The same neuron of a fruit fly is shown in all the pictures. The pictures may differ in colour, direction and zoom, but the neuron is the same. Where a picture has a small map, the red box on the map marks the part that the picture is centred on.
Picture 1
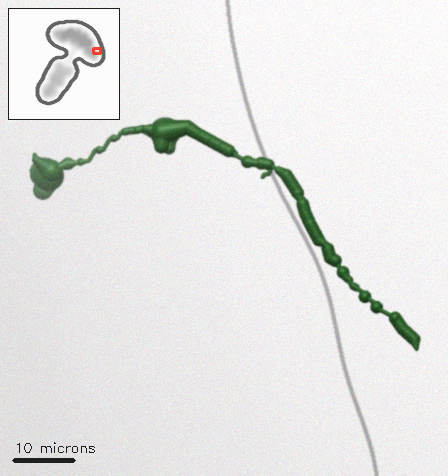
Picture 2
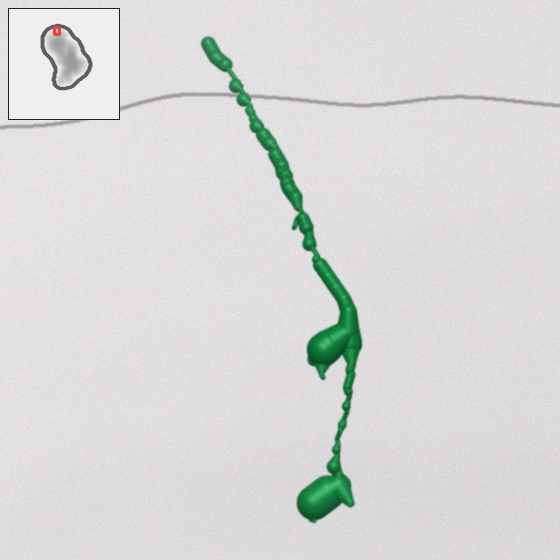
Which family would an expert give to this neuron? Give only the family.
L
